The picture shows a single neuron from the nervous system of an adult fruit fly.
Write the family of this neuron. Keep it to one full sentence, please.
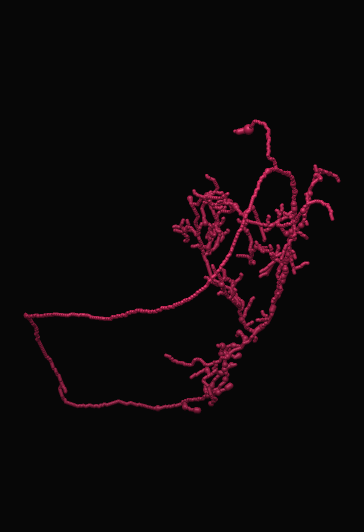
This neuron is a member of family hemilineage LHl2_dorsal.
